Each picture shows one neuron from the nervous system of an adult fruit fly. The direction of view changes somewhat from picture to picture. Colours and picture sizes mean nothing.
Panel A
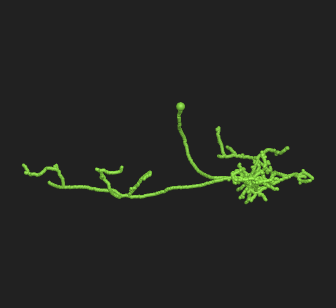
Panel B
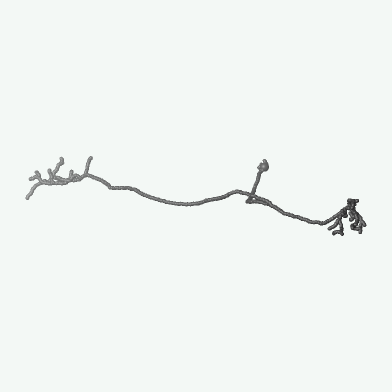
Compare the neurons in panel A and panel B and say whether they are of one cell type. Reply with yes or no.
no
